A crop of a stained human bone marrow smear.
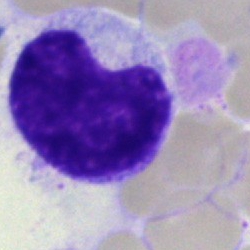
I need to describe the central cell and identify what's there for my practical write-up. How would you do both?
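Checking the nucleus first: it is kidney-shaped, indented on its upper right side. Next, the cytoplasm: pale grey-blue, its band widest at the top. Finally, the edge: a few small purple dots lie at the lower left. The cell is a metamyelocyte.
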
